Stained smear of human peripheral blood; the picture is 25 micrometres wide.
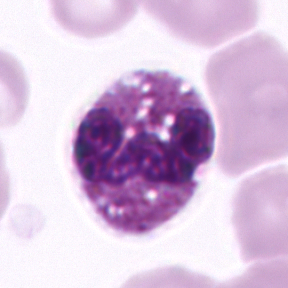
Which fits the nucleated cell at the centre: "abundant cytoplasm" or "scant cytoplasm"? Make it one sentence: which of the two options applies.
The nucleus is surrounded by broad cytoplasm.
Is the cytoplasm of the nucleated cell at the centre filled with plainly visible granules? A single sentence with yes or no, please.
Yes, the cytoplasm of the cell is rich in visible granules.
